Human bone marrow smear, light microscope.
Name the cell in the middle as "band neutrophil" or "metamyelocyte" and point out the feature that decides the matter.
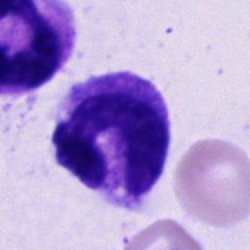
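Verdict: band neutrophil. Nucleus a thick curved band, horseshoe-shaped, opening toward the bottom. Chromatin dense, staining very dark purple. Pale lilac cytoplasm fills the hollow within the curve and holds fine, faint pinkish-purple granules.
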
